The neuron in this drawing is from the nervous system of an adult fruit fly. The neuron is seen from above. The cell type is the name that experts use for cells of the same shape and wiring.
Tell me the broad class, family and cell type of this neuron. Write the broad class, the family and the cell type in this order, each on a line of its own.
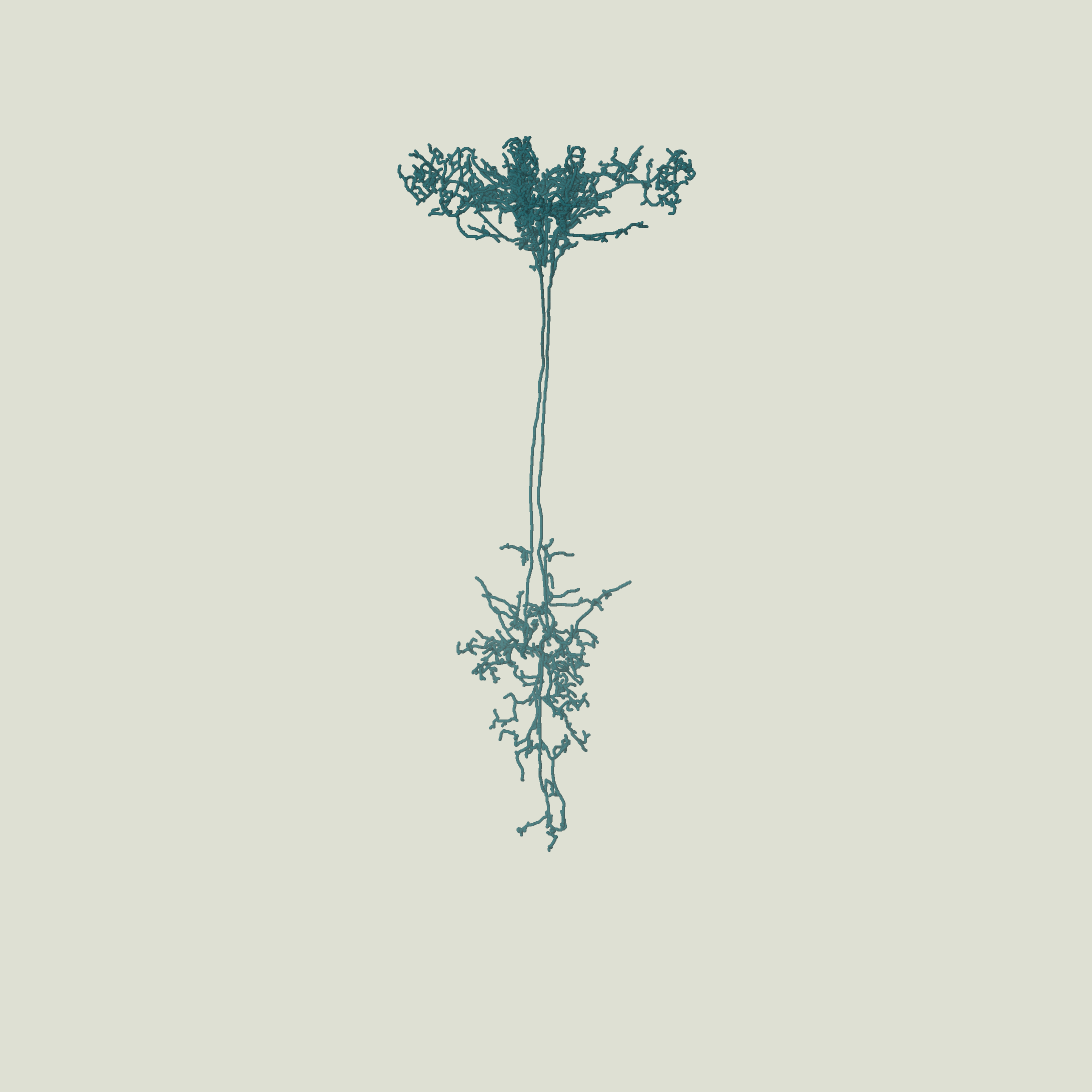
descending neuron
hemilineage LB0_anterior
DNge138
